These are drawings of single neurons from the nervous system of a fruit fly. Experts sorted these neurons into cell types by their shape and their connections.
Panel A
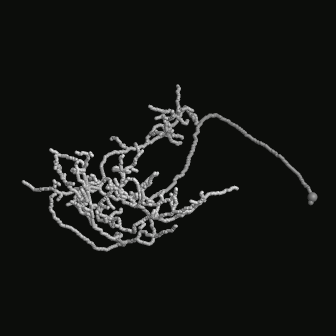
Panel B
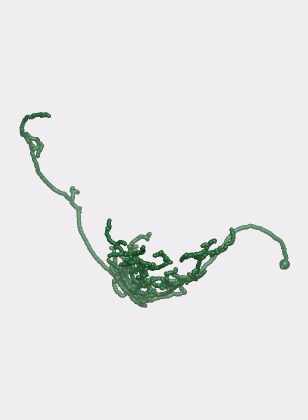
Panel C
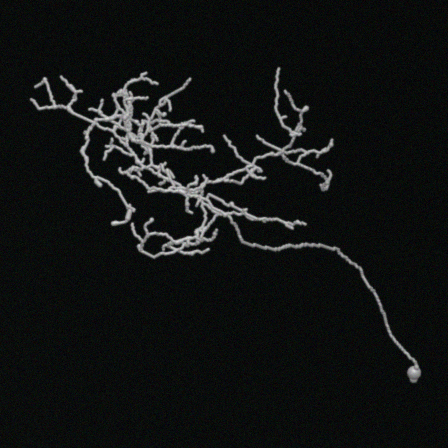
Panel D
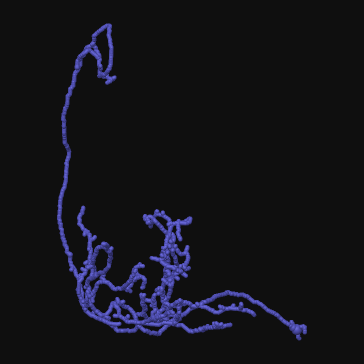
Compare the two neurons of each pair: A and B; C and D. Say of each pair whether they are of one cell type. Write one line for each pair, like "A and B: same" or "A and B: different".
A and B: different
C and D: different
